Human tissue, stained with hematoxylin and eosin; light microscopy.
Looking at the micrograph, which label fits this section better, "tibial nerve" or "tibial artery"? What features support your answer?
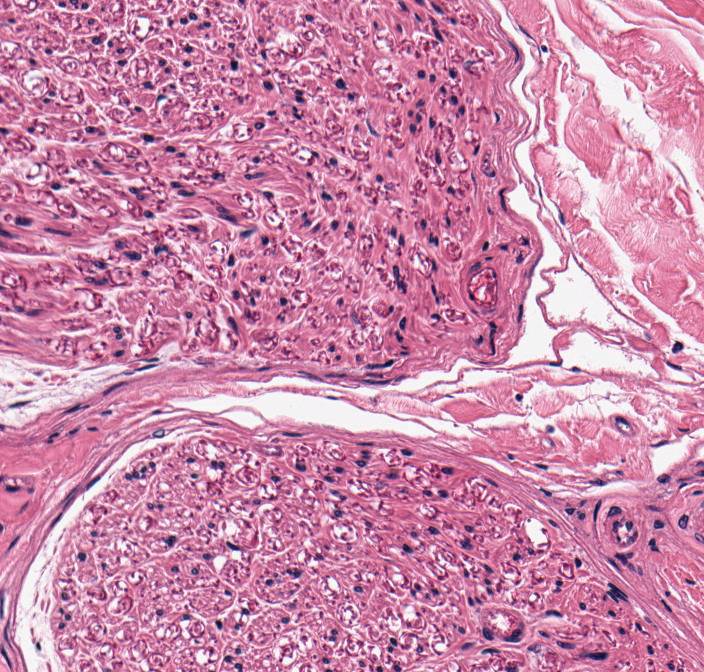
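This section is tibial nerve. Two large rounded bundles of nerve fibres lie in the upper left and along the bottom, separated by a roughly horizontal band of connective tissue. Each is wrapped by the perineurium, a thin sheath of flattened cells with elongated dark nuclei.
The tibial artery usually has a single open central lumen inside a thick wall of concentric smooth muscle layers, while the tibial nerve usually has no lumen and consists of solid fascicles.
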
